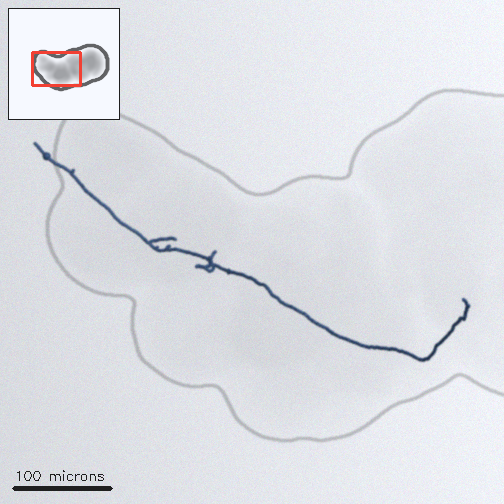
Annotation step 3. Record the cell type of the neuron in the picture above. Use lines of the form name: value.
cell type: SApp01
